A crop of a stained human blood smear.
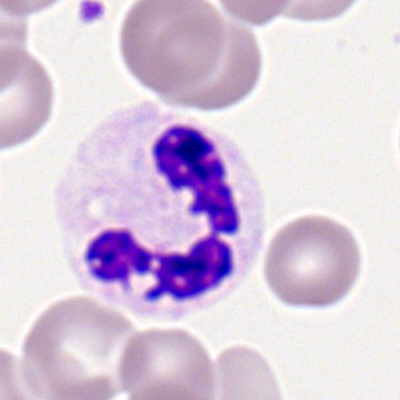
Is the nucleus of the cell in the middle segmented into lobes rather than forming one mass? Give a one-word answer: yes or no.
Yes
